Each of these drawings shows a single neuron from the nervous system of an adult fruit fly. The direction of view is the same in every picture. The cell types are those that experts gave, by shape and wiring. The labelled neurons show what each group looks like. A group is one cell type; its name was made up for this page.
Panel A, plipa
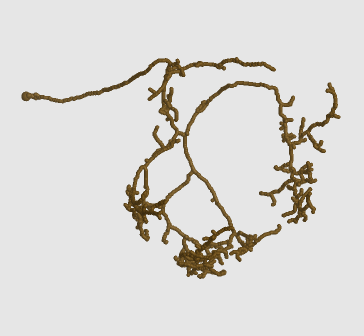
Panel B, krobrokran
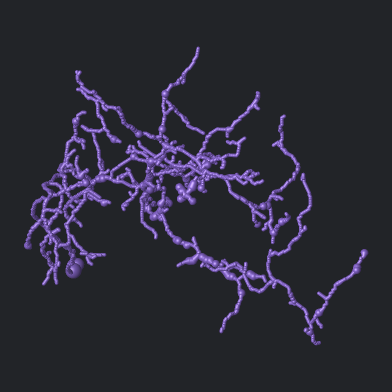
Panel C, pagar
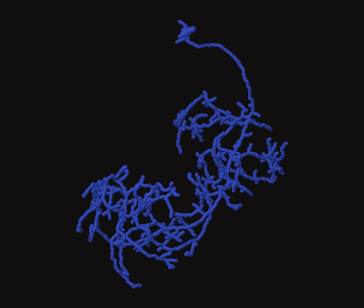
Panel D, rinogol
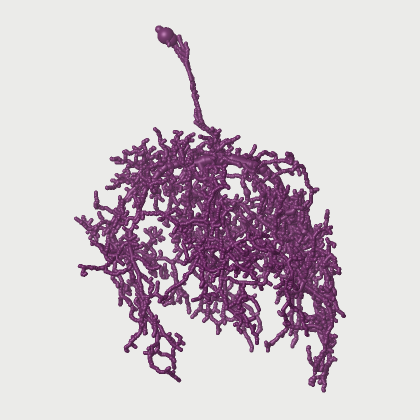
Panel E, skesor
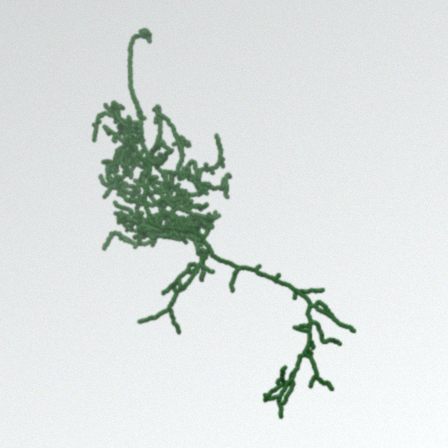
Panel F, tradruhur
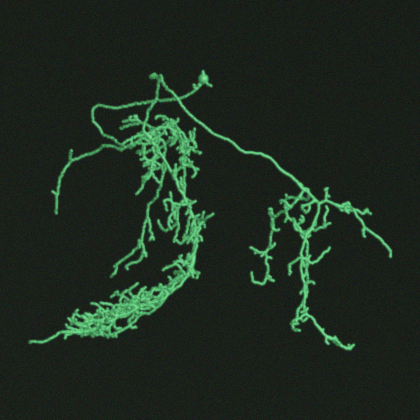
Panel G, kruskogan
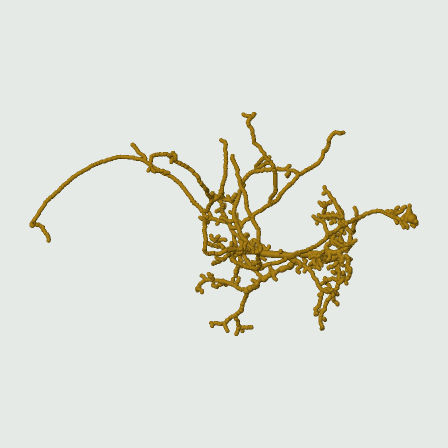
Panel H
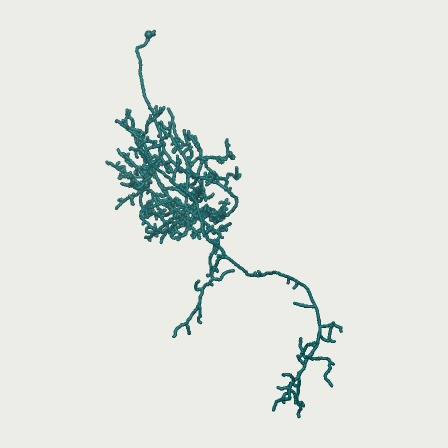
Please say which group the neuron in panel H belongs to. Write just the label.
skesor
